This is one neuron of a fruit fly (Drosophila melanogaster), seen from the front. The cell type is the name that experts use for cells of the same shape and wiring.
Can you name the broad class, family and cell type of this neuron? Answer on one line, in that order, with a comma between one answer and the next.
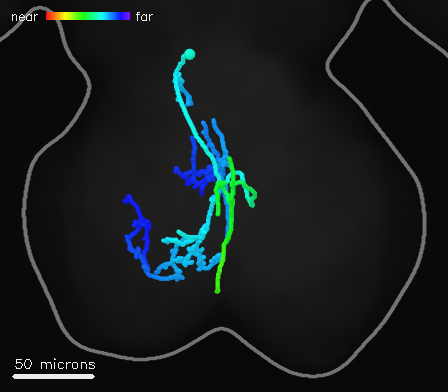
nerve-cord intrinsic neuron, hemilineage 23B, IN23B055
